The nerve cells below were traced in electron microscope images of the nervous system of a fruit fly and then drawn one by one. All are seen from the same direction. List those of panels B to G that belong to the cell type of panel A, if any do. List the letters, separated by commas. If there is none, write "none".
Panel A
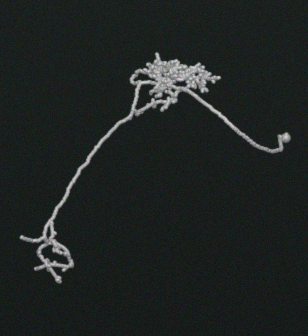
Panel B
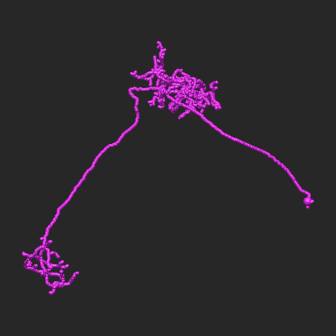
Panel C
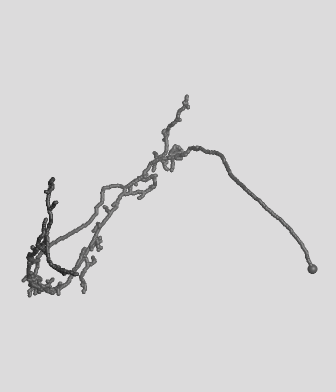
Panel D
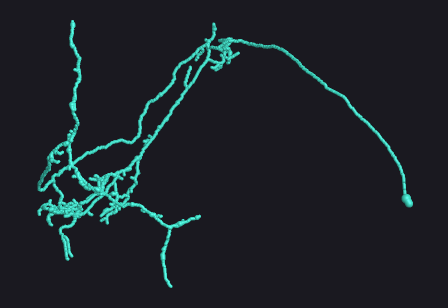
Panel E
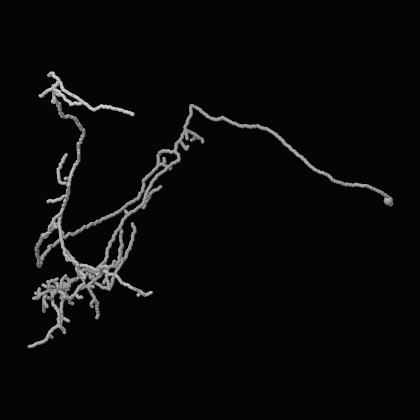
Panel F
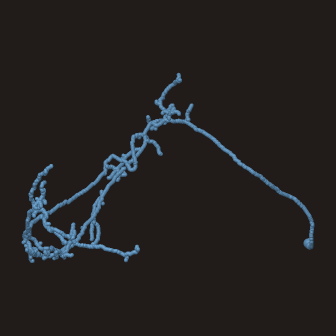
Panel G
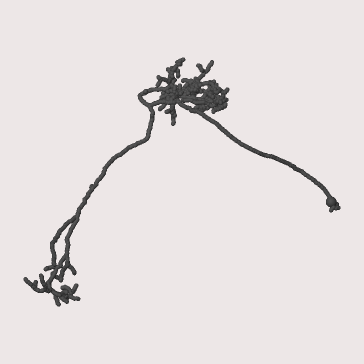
B, G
